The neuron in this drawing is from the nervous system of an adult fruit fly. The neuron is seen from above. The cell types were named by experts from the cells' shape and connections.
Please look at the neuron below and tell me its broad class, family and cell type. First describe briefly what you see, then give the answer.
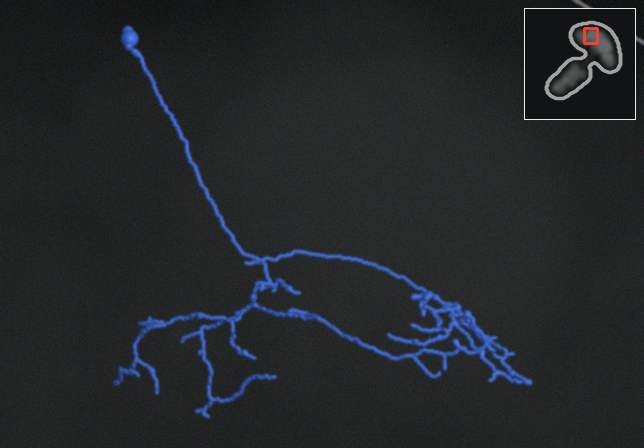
It lies in the brain. The cell body is at the upper left of the picture. The picture shows dozens of branch ends. This is a central-brain intrinsic neuron. The family is hemilineage SLPpl1. The cell type is SLP266.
